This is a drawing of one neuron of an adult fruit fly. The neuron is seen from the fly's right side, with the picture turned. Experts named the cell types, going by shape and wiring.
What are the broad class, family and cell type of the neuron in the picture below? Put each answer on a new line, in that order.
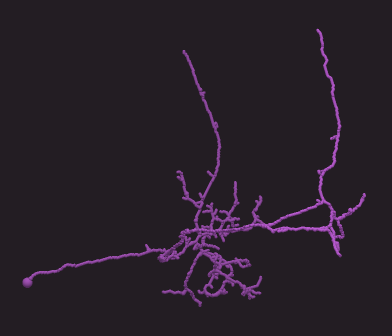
central-brain intrinsic neuron
hemilineage DM6_ventral
CB1047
